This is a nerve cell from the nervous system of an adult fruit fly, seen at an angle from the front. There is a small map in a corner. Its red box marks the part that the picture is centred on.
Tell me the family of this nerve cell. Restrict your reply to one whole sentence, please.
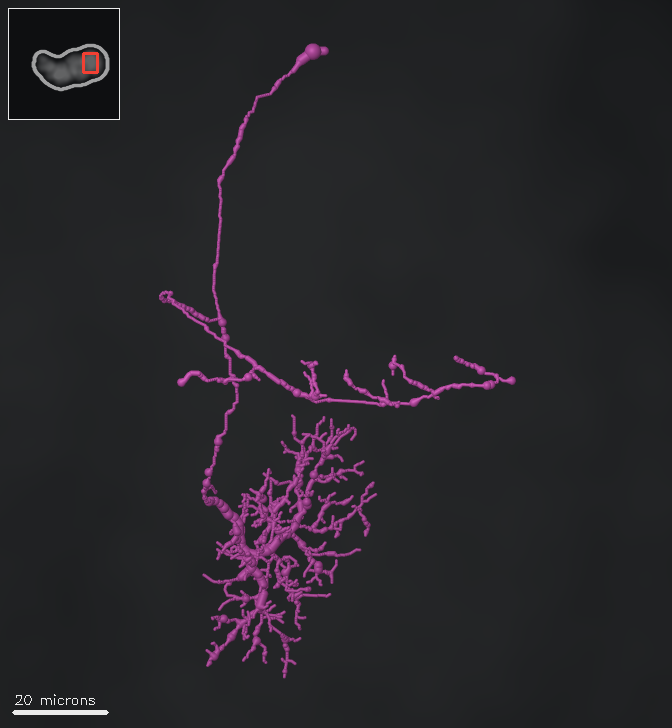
The nerve cell is categorized as belonging to family hemilineage VPNp3.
